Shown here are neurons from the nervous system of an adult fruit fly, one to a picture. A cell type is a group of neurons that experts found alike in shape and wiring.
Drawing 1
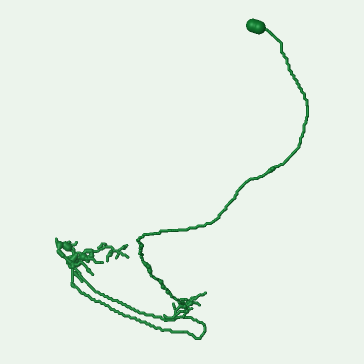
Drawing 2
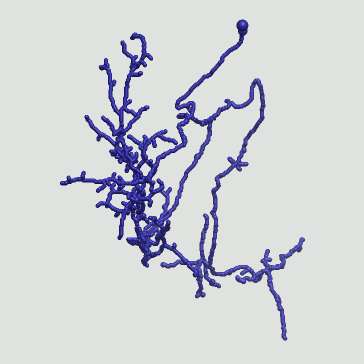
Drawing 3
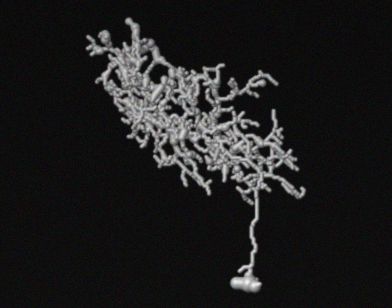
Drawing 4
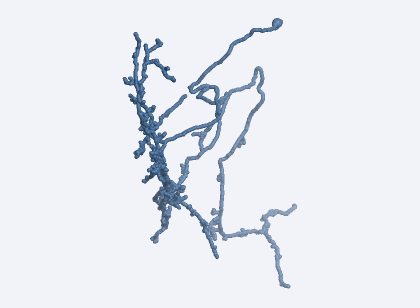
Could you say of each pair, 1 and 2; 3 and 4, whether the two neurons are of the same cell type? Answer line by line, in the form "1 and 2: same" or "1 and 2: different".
1 and 2: different
3 and 4: different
